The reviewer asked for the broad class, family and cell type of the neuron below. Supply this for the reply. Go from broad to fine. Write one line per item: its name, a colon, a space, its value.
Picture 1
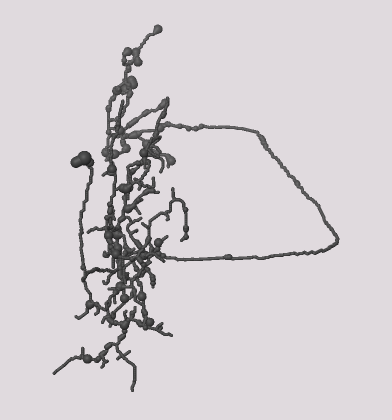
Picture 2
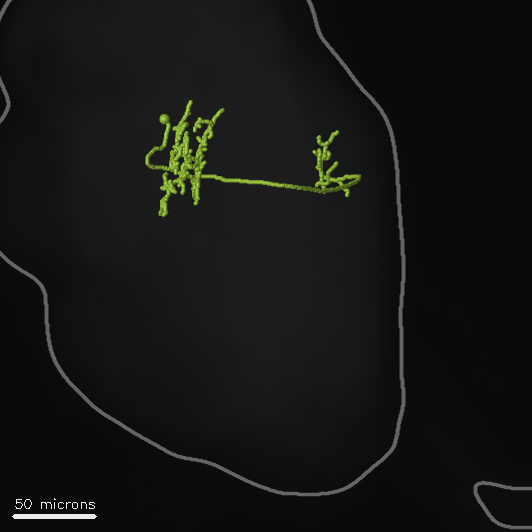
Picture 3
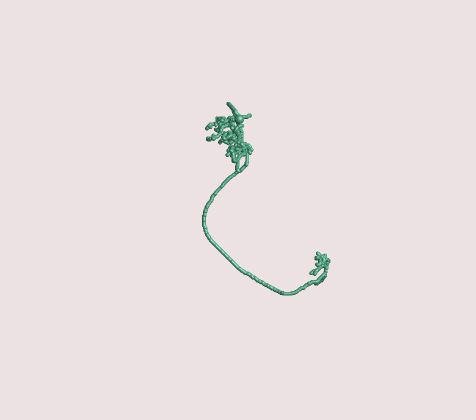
broad class: optic-lobe intrinsic neuron
family: Tm
cell type: Tm36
